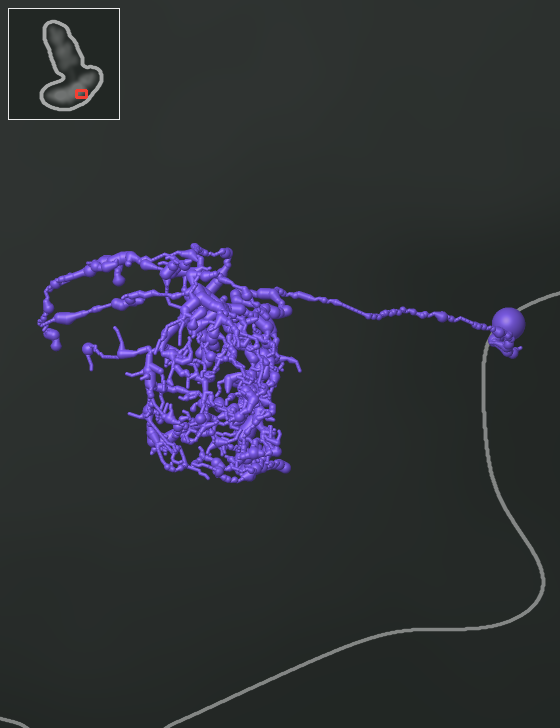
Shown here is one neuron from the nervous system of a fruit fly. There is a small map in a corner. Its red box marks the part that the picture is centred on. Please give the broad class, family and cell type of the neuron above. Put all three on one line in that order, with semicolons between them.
central-brain intrinsic neuron; hemilineage ALl1_dorsal; l2LN23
